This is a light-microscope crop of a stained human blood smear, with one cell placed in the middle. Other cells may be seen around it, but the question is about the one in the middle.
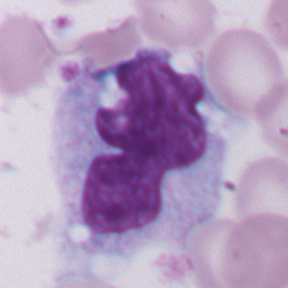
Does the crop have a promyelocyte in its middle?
no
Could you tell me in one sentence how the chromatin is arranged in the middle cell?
Coarse clumps are absent, and the chromatin is fine throughout.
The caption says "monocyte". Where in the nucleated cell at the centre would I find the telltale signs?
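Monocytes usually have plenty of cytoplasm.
The nucleus here occupies roughly half of the cell's area, leaving the rest to pale grey-blue cytoplasm.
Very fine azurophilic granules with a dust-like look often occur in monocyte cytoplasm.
Fine, faint pinkish-purple dust-like granules are present, in keeping with this.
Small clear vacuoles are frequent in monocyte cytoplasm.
One such vacuole lies just below the lower left edge of the nucleus. Taken together, these features go with a monocyte.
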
